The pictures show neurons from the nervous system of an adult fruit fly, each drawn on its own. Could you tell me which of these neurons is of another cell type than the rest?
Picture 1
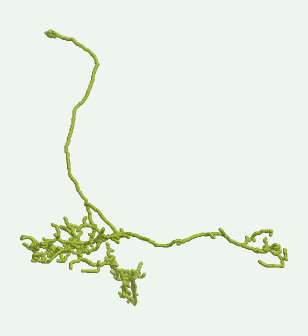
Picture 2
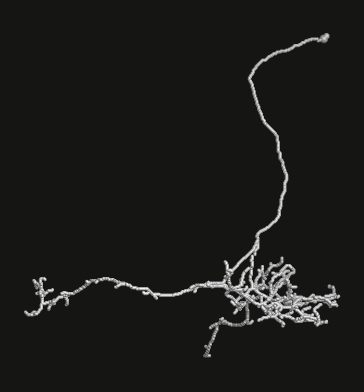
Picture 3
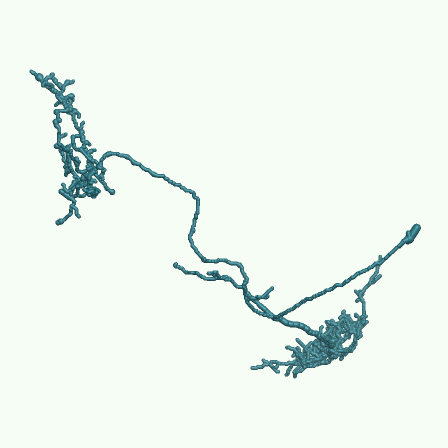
3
